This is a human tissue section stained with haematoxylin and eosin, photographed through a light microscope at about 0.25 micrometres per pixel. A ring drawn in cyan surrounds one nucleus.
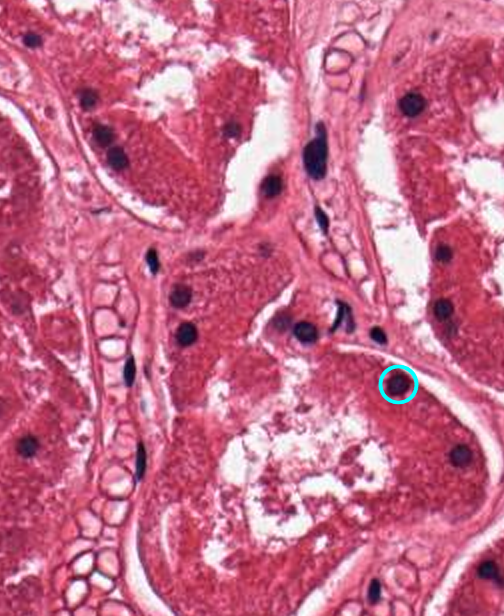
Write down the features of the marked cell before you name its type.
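The nucleus is round, with a smooth, sharply defined edge and dark, fairly even staining. The nucleus sits near the outer edge of the cell, close to the thin pale curved band that separates this tubule from its neighbour. The cytoplasm is abundant, deep pink and finely granular, with no clear boundary visible between this cell and the cells beside it. The cell is one of a row of similar cells lining a tubule, with the cytoplasm extending inward toward a lumen that holds pale, frothy material. It is a proximal tubule cell.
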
